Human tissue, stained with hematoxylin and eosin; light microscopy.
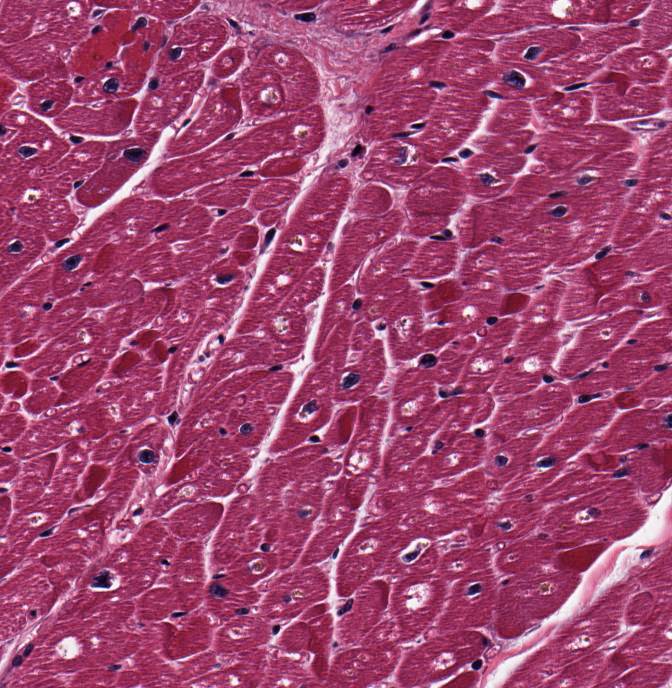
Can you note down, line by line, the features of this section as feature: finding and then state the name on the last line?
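Section plane: muscle fibres fill the field, cut mostly across or obliquely
Nuclei: note how many sit in a pale, clear zone of cytoplasm
Granules: fine and yellowish, look for them in some pale zones
Connective tissue: thin pale strands between fibres, widening to a thicker band at top centre
Name: left ventricle of the heart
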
